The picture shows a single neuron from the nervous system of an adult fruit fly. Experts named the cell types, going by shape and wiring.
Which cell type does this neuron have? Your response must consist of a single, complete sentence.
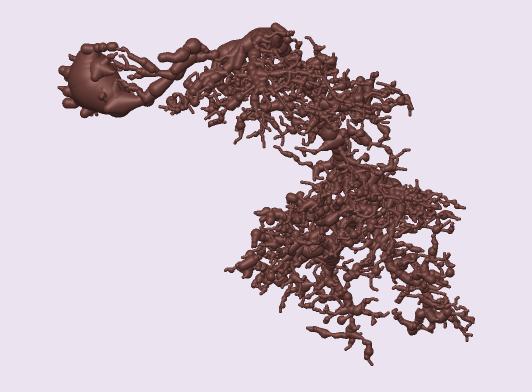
It is the cell type MN11D to which this neuron belongs.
